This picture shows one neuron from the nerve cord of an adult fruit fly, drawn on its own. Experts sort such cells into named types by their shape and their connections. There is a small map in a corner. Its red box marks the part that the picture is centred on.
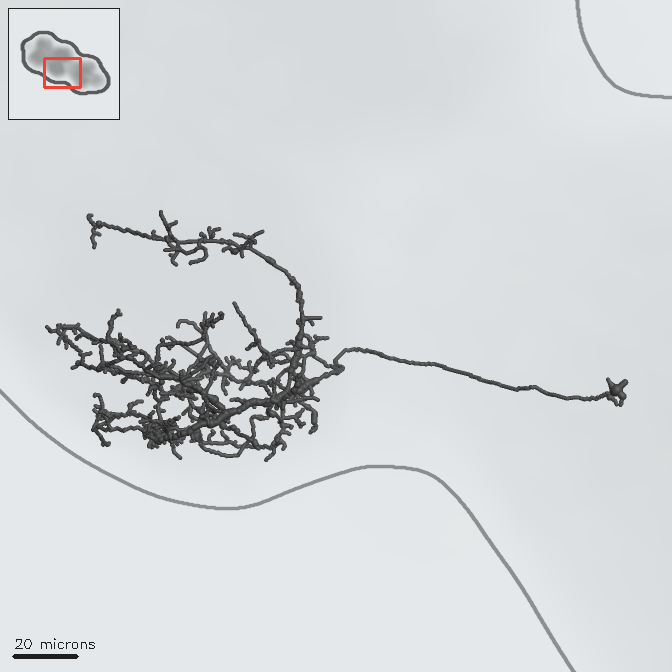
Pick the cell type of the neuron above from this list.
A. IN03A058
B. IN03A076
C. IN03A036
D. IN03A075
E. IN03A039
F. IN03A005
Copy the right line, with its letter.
E. IN03A039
